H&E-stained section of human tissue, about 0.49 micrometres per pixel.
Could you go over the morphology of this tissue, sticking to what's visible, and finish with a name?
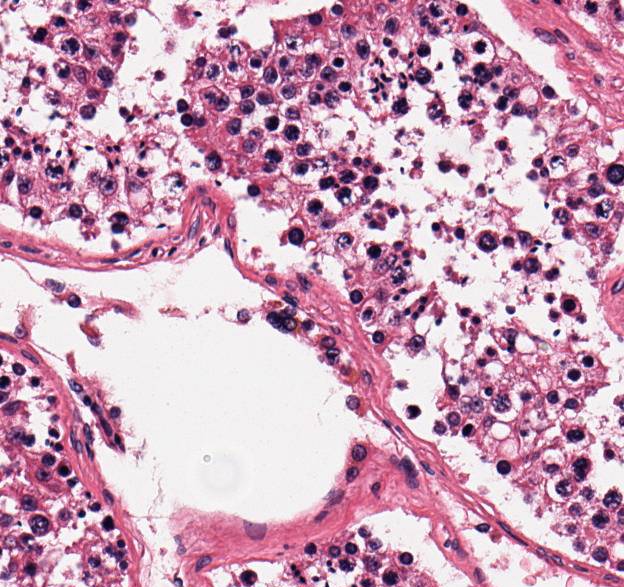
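First, rounded compartments packed with round cells fill most of the field. Thin pink fibrous bands separate them, with spindle-shaped nuclei parallel to the fibres. Small, round, intensely dark nuclei lie among larger cells, mostly in the upper half. No fat cells appear. This is testis.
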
